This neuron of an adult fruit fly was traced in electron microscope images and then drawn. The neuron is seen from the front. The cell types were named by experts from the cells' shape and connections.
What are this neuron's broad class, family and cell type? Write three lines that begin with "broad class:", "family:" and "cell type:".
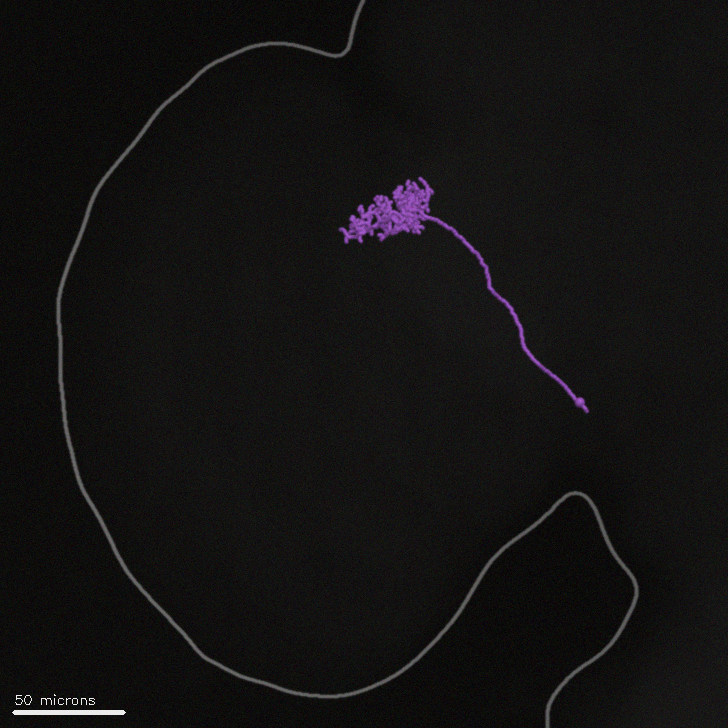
broad class: optic-lobe intrinsic neuron
family: Li
cell type: Li14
